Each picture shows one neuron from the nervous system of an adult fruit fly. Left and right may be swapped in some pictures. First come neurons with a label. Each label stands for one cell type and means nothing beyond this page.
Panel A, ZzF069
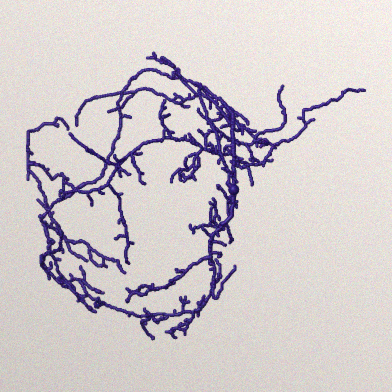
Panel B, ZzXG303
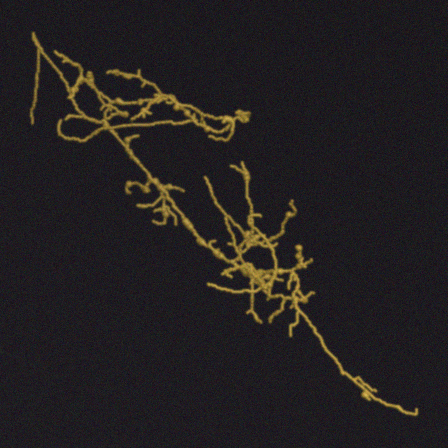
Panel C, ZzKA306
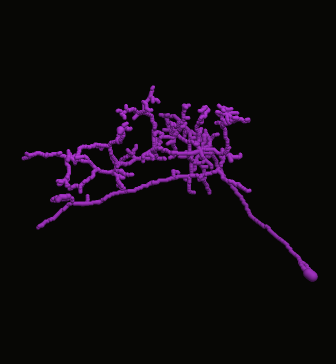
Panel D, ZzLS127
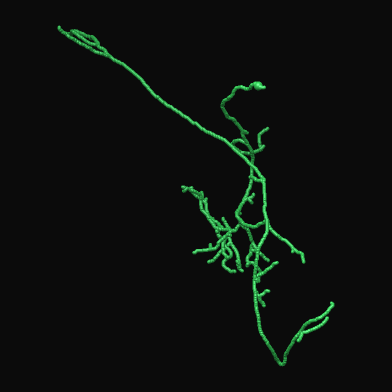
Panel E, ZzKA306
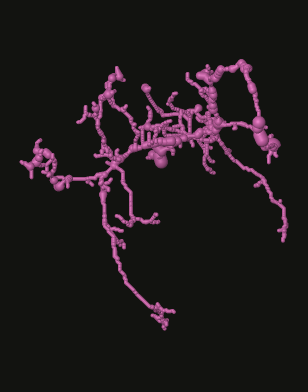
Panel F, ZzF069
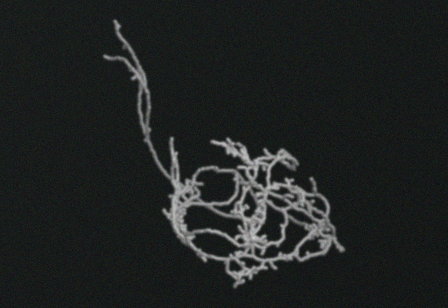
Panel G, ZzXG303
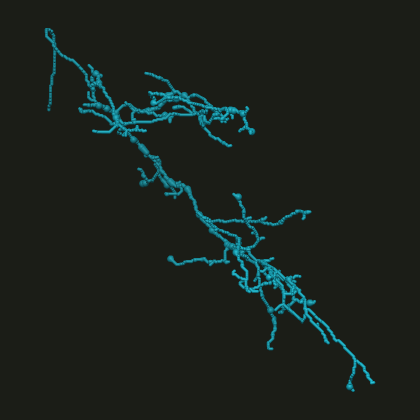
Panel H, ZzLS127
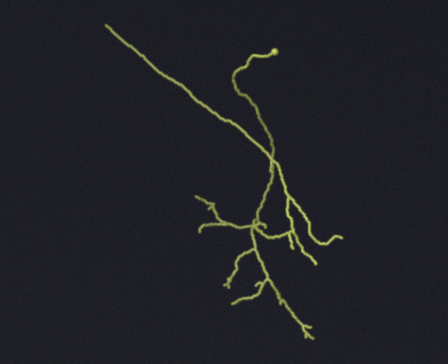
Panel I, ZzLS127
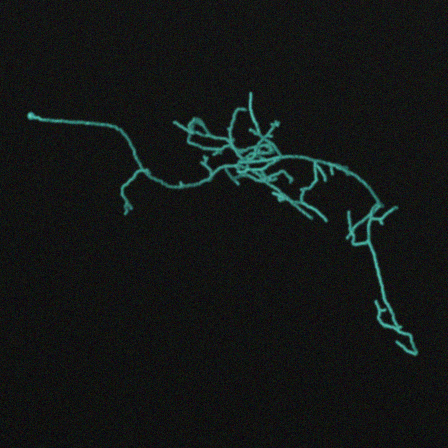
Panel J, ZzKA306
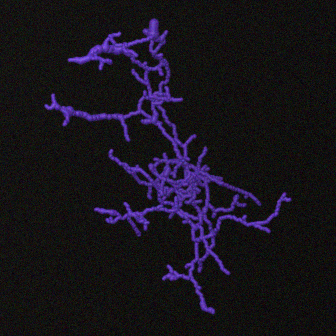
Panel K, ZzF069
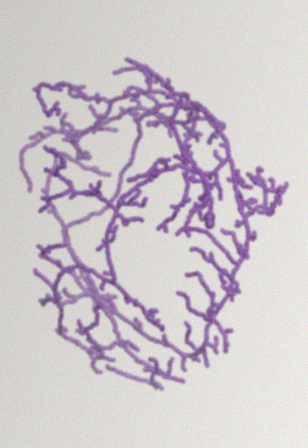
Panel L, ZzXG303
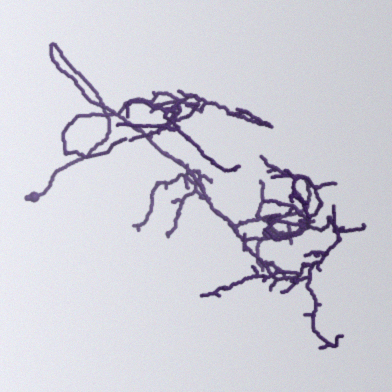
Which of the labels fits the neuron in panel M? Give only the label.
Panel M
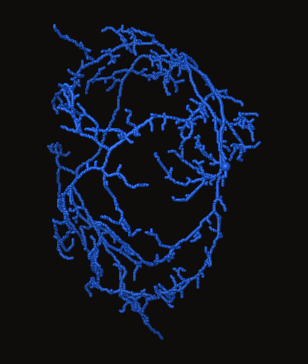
ZzF069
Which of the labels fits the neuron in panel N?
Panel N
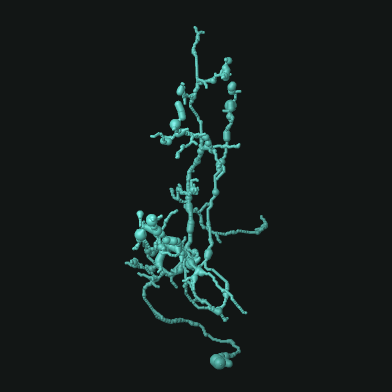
ZzKA306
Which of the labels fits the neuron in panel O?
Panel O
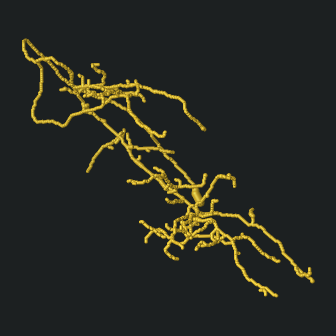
ZzXG303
